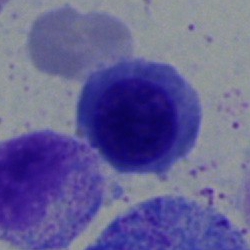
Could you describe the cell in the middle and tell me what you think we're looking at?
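The cell has a roughly round outline with a few slight bulges. Its nucleus stains dark purple throughout. The surrounding rim of cytoplasm is widest on the right side of the nucleus, and no granules are visible in it. It is an erythroblast.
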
